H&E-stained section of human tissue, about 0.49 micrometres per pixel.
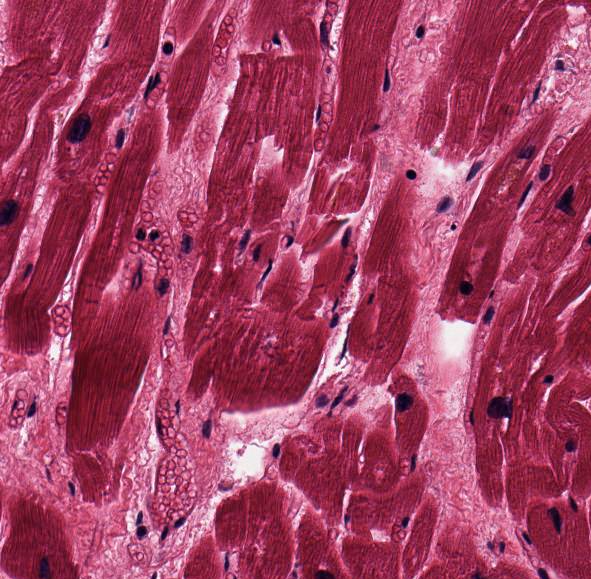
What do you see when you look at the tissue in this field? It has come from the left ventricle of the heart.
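Deep red-pink cytoplasm in the muscle fibres. Clusters of red blood cells fill capillaries between fibres, most noticeable in the left half. Pale pink, loose, wispy connective tissue in the spaces between fibres. No fat cells anywhere in the field.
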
